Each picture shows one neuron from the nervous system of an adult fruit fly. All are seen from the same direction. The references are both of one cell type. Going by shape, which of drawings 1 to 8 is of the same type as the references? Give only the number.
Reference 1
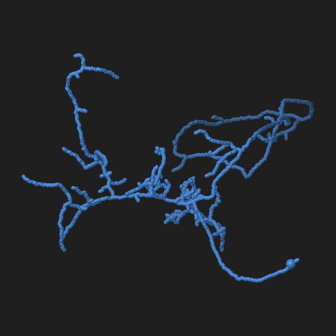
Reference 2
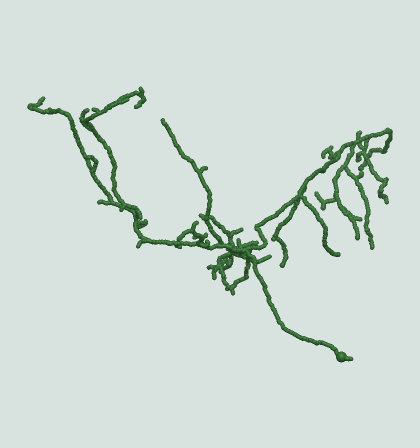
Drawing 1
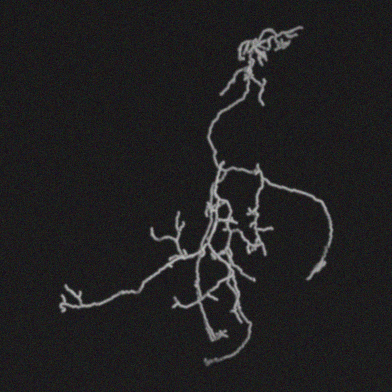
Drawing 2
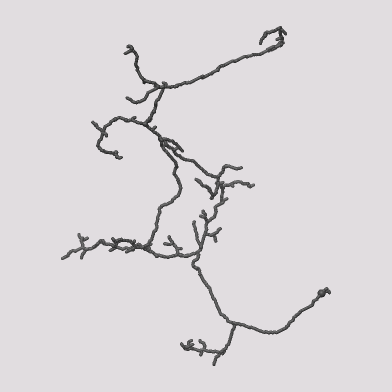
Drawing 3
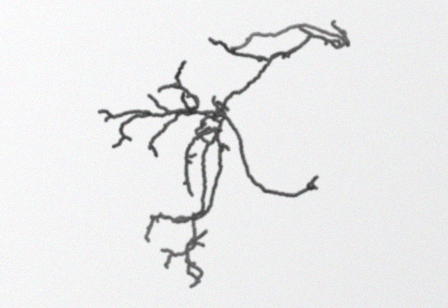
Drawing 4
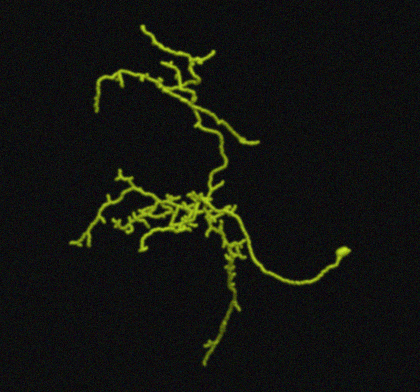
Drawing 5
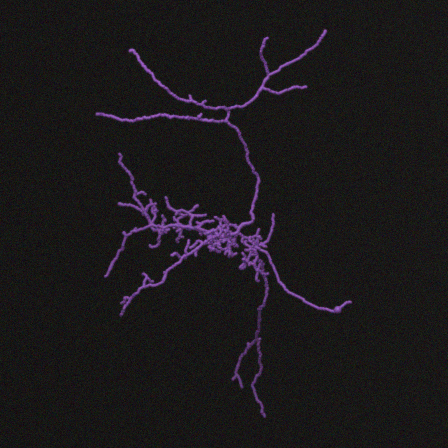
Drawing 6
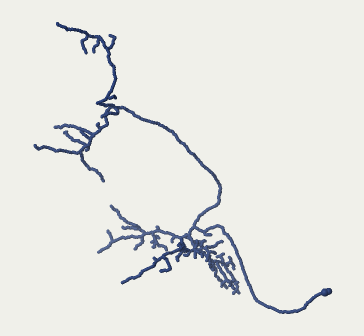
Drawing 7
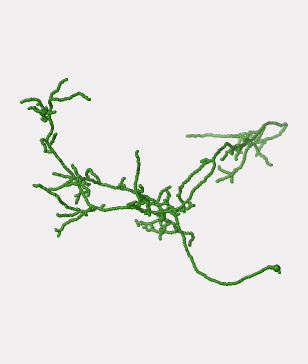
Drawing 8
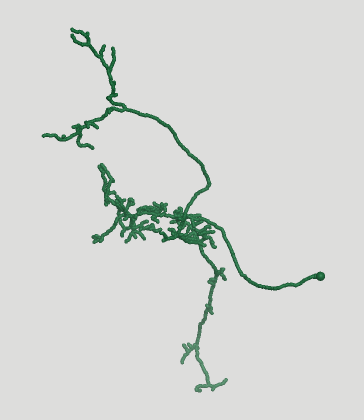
7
